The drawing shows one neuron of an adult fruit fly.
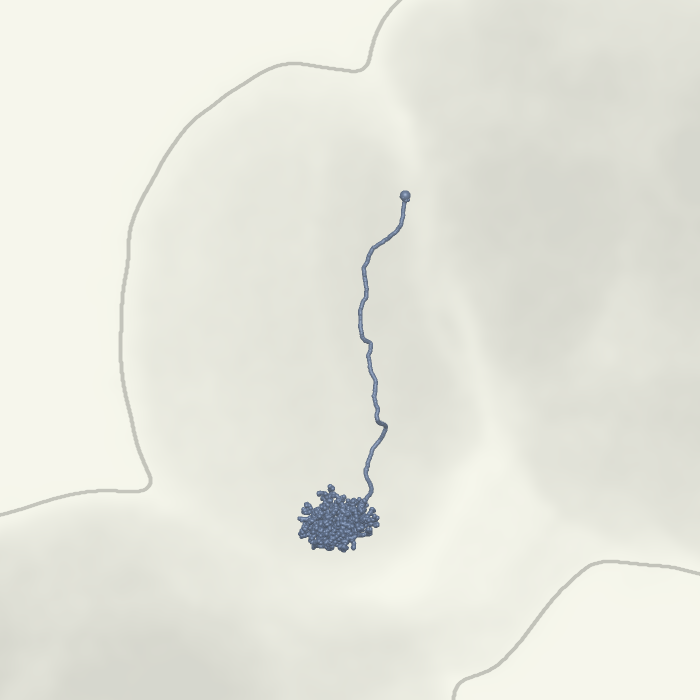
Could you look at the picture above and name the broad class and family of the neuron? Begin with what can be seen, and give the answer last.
The cell body is at the top of the picture. In this view it is more than twice as tall as it is wide. Its broad class is optic-lobe intrinsic neuron. Its family is Pm.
